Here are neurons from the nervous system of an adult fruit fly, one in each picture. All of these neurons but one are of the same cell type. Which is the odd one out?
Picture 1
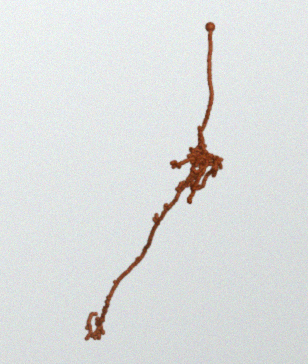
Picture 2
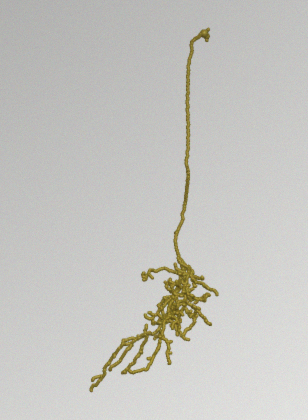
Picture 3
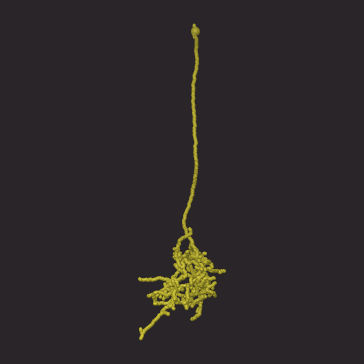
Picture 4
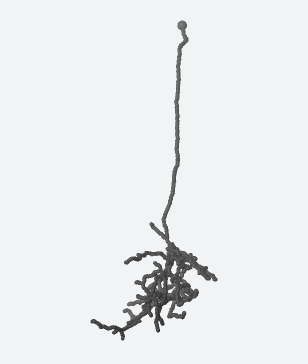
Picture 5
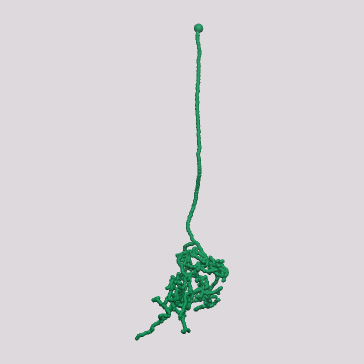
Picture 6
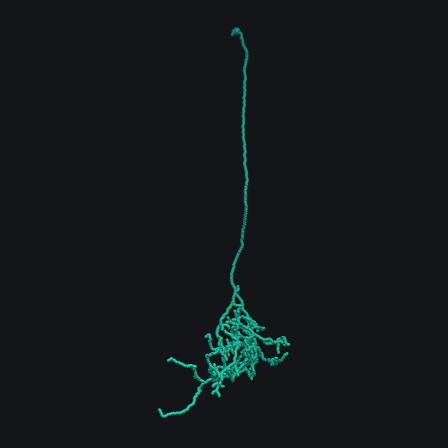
1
